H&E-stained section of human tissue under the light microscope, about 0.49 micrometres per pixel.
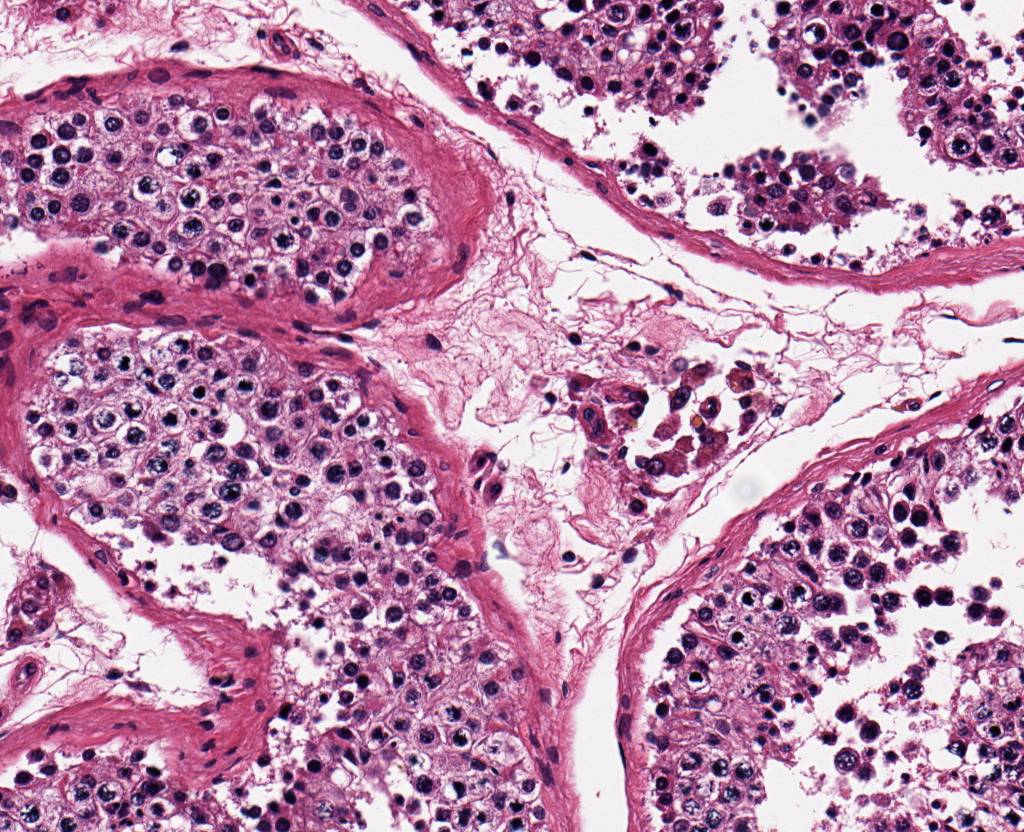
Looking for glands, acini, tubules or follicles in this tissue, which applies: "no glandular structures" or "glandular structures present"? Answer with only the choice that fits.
Glandular structures present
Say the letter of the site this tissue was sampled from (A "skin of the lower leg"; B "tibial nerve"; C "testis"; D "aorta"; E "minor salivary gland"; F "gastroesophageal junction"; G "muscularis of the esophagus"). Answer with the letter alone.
C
